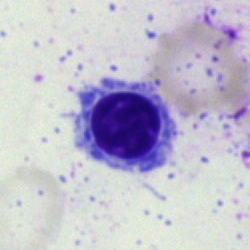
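Erythroblast, the cell in the centre of this bone marrow smear. Look first at its chromatin, which is dense and stained dark purple. Around the nucleus, blue cytoplasm forms a rim on every side. Notice, too, that the outline of the cell is irregular and ragged.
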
